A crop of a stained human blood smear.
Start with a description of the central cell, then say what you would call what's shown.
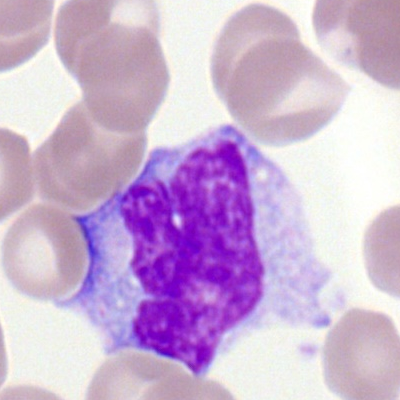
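The outline of this cell is irregular and angular rather than smoothly round. Its nucleus is irregular and folded, with indentations along its edges, and the chromatin is patchy, with dark purple clumps separated by paler spaces. A moderate rim of pale grey-blue cytoplasm surrounds the nucleus and is widest on the right. This cell is a monocyte.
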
